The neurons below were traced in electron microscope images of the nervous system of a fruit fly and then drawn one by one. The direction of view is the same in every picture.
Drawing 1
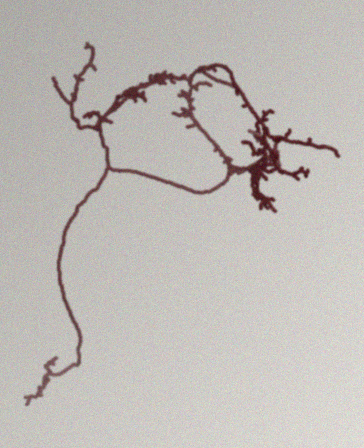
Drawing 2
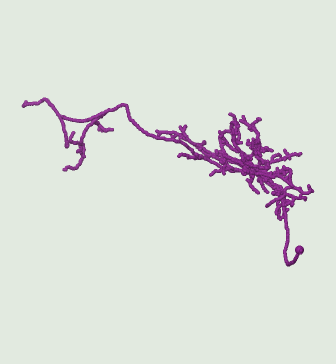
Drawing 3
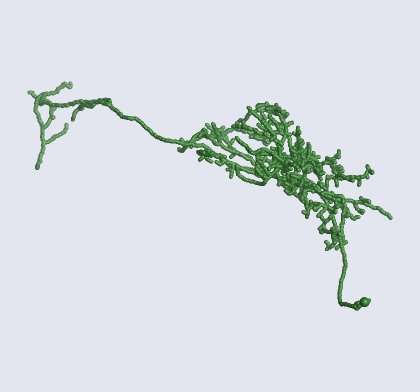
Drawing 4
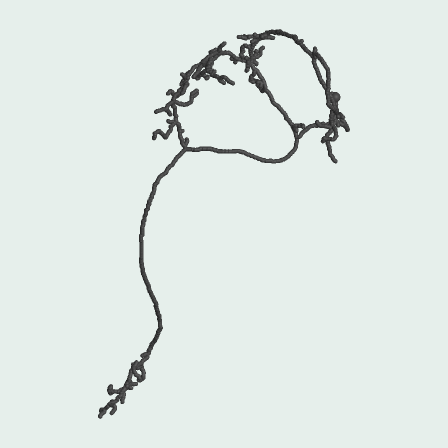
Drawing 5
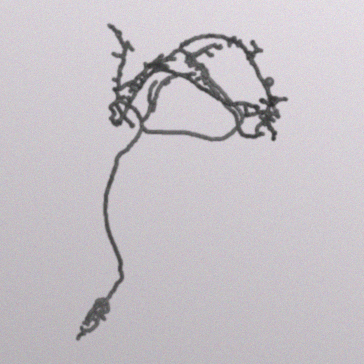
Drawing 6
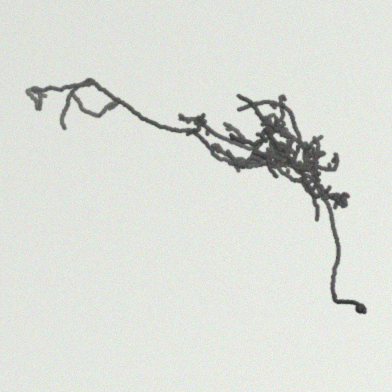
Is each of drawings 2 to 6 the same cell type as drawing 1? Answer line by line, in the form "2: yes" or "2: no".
2: no
3: no
4: yes
5: yes
6: no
